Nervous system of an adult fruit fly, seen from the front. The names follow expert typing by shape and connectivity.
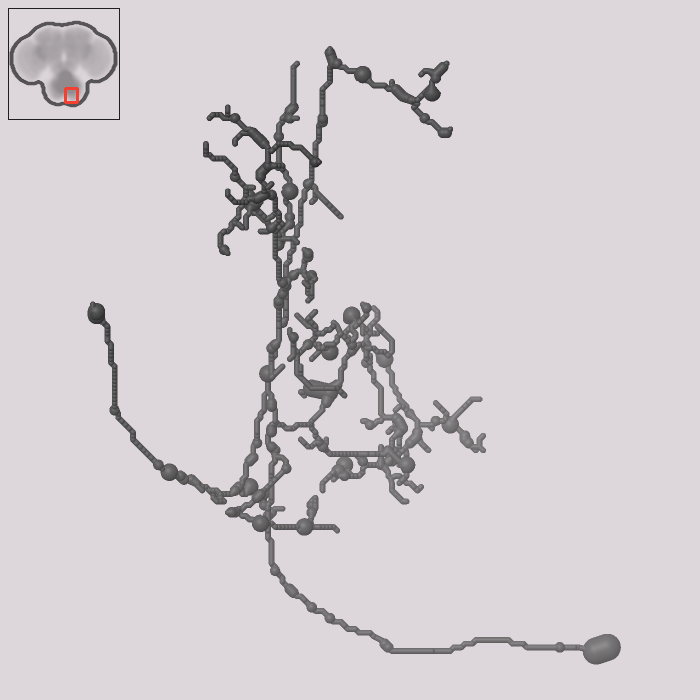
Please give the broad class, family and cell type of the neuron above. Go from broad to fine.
nerve-cord intrinsic neuron; hemilineage 01B; IN01B083_b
